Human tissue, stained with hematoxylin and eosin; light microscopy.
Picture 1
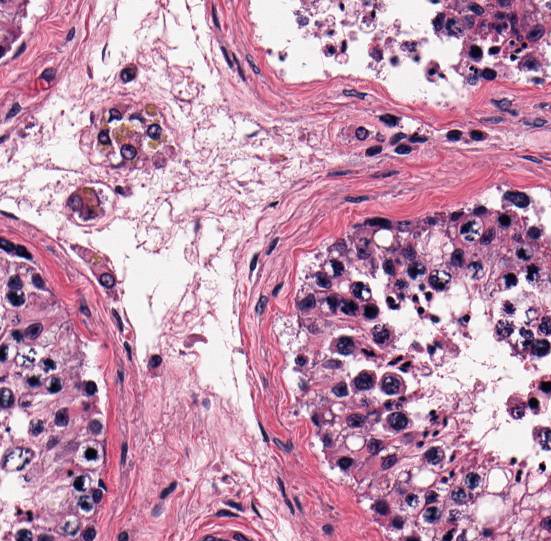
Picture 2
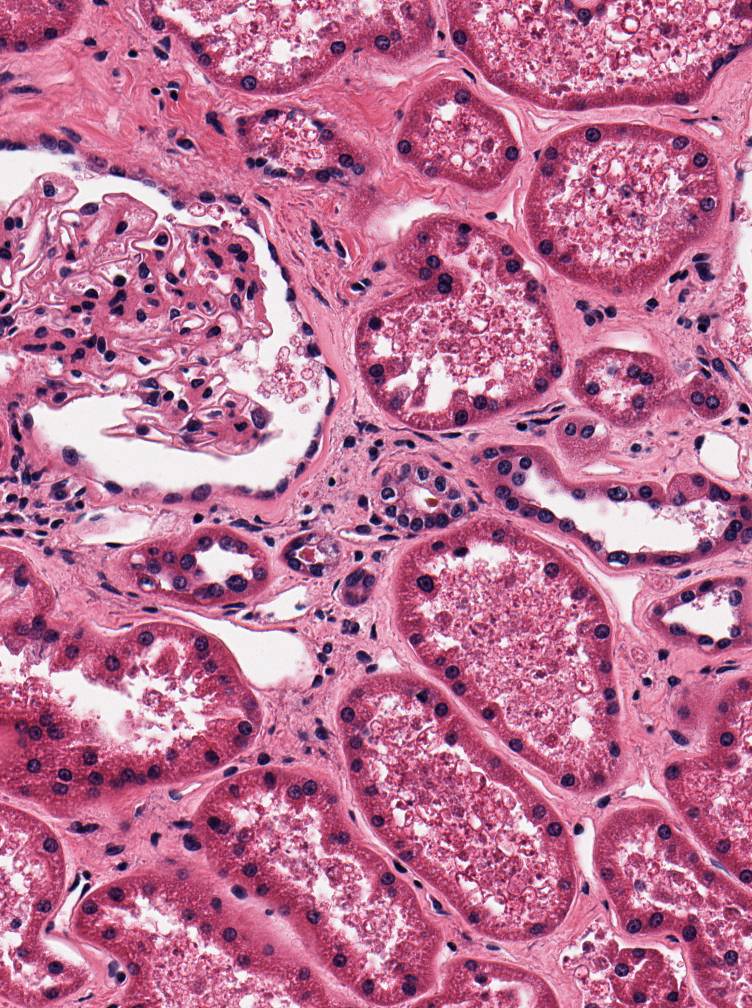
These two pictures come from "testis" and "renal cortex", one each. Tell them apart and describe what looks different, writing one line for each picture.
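Picture 1: testis. The lower right tubule is lined by many layers of cells, many with large round nuclei with coarse, clumped chromatin.
Picture 2: renal cortex. The larger tubules are lined by a single layer of cuboidal to low columnar cells with abundant granular eosinophilic cytoplasm.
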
